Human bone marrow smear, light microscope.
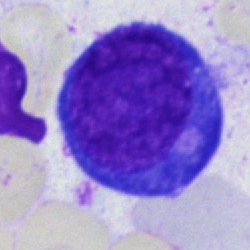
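Proerythroblast in the centre of a stained human bone marrow smear under the light microscope. The proerythroblast has a round outline and deep blue cytoplasm with no visible granules. A paler zone lies in the cytoplasm next to the nucleus at the lower right.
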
